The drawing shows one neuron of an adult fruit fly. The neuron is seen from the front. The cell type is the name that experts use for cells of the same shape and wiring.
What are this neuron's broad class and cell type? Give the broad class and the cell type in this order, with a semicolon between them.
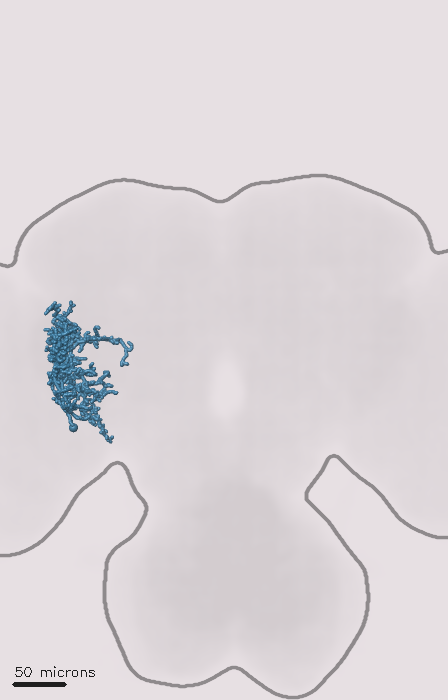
central-brain intrinsic neuron; AVLP347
